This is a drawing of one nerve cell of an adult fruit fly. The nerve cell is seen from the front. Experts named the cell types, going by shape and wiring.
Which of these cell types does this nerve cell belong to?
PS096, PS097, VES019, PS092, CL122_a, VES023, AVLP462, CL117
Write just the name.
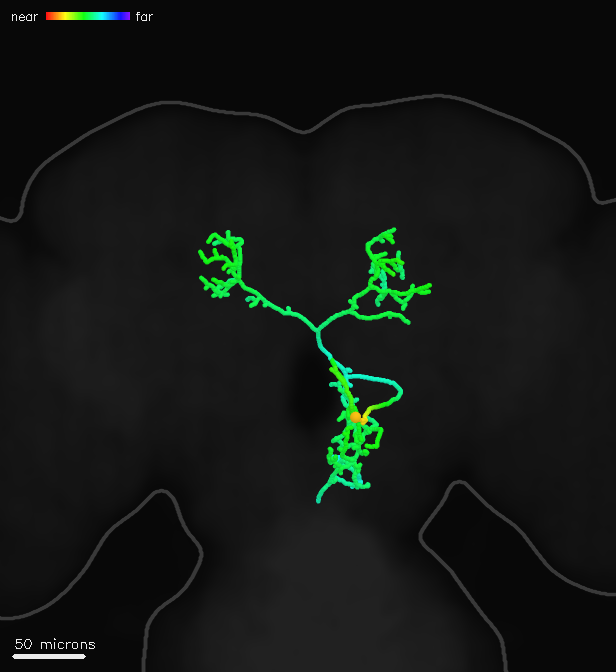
CL122_a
